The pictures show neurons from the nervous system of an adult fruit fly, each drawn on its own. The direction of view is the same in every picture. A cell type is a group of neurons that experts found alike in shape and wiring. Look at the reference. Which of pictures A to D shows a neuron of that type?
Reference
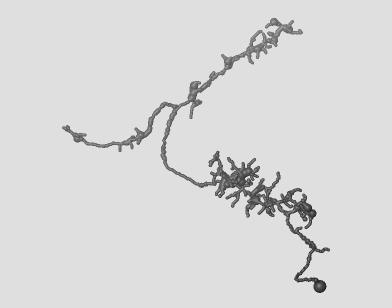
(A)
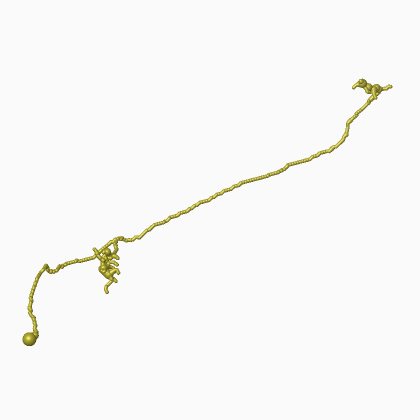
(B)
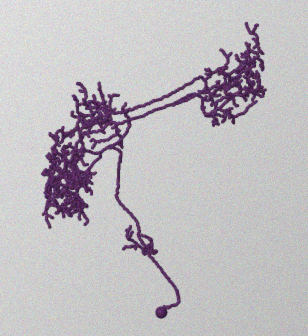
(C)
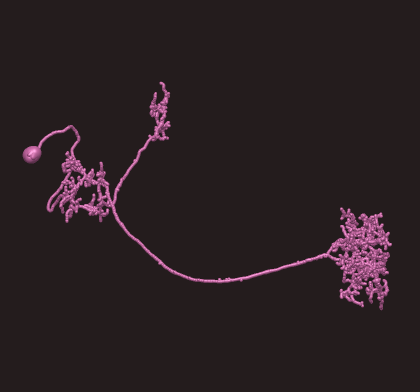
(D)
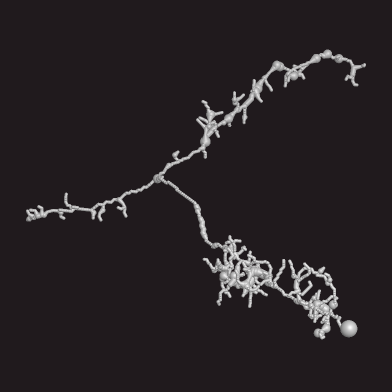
D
